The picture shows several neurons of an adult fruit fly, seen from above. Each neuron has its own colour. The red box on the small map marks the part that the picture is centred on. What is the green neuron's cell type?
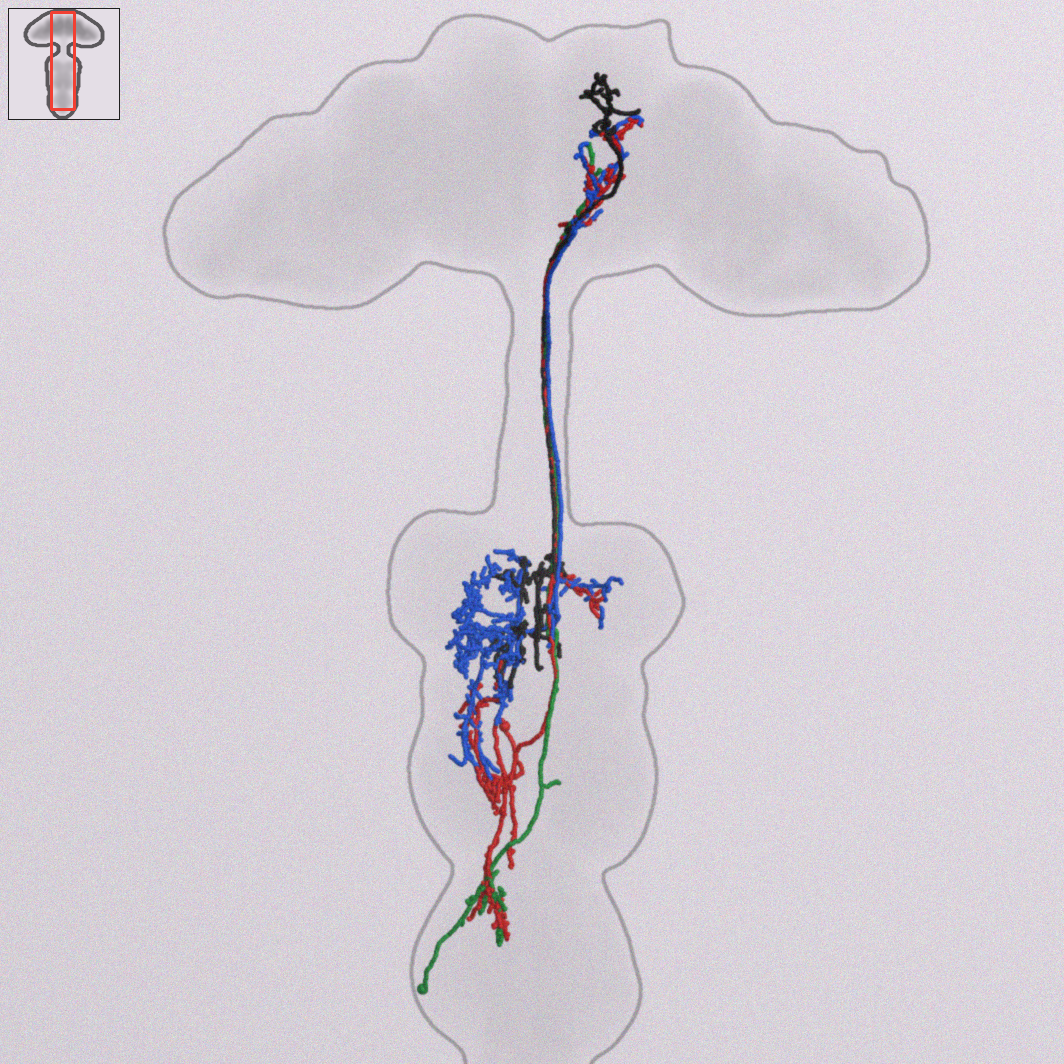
AN08B100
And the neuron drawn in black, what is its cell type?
AN06B075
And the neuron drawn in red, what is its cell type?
AN06B012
